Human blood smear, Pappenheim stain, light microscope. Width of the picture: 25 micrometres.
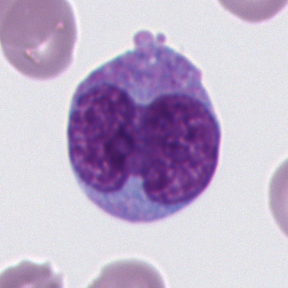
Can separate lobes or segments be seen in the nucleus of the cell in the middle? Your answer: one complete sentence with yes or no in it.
Yes, the nucleus has been split into separate lobes or segments.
